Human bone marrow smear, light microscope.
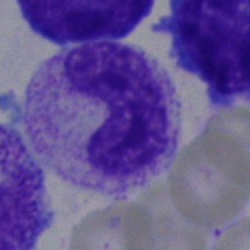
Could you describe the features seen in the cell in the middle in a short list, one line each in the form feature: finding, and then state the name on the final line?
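Nucleus: thick curved band, deep indentation opening to the left
Chromatin: dense, coarsely clumped
Cytoplasm: plentiful, pale lilac-grey
Granules: fine, pinkish-violet, scattered throughout the cytoplasm
Name: band neutrophil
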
